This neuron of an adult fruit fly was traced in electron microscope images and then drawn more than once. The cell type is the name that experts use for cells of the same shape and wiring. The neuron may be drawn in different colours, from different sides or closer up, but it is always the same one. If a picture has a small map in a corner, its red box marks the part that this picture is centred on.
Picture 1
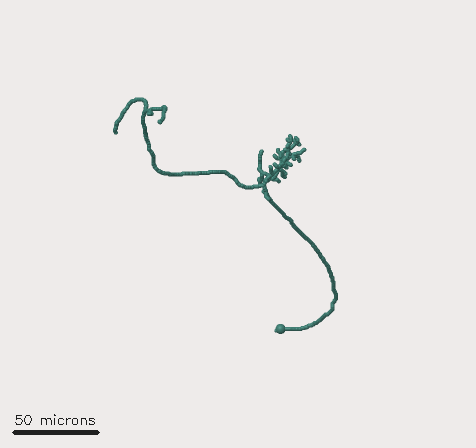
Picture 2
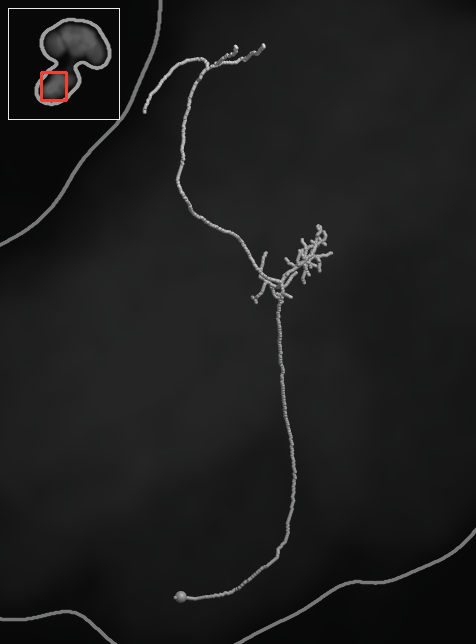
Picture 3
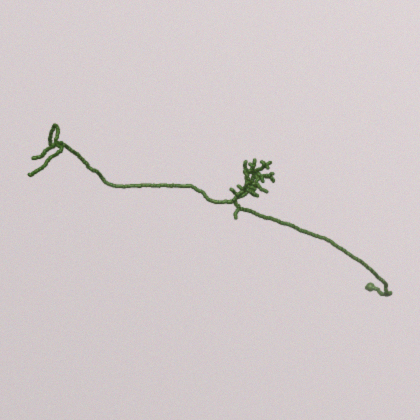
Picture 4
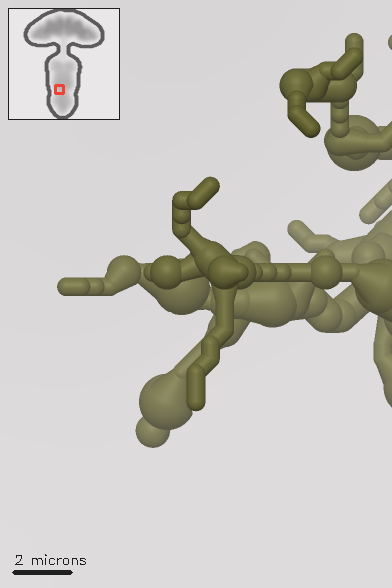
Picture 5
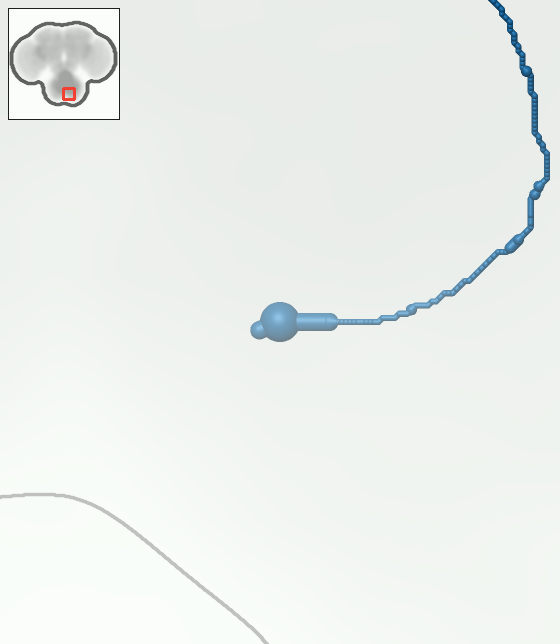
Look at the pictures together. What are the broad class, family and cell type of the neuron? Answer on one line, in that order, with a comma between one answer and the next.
nerve-cord intrinsic neuron, hemilineage 07B, IN07B098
